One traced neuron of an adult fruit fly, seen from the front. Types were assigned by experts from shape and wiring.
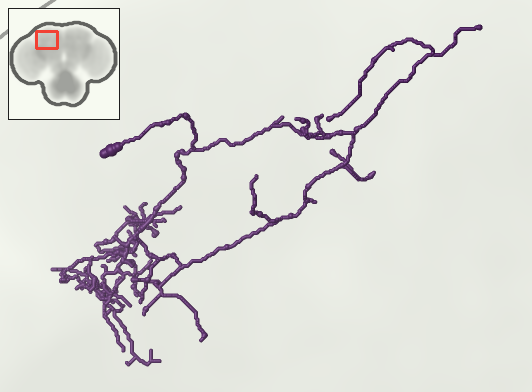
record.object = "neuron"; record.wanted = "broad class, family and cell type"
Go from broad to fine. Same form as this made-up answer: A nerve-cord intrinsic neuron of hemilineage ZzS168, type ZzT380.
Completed: A central-brain intrinsic neuron of hemilineage SLPad1_anterior, type LH001m.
